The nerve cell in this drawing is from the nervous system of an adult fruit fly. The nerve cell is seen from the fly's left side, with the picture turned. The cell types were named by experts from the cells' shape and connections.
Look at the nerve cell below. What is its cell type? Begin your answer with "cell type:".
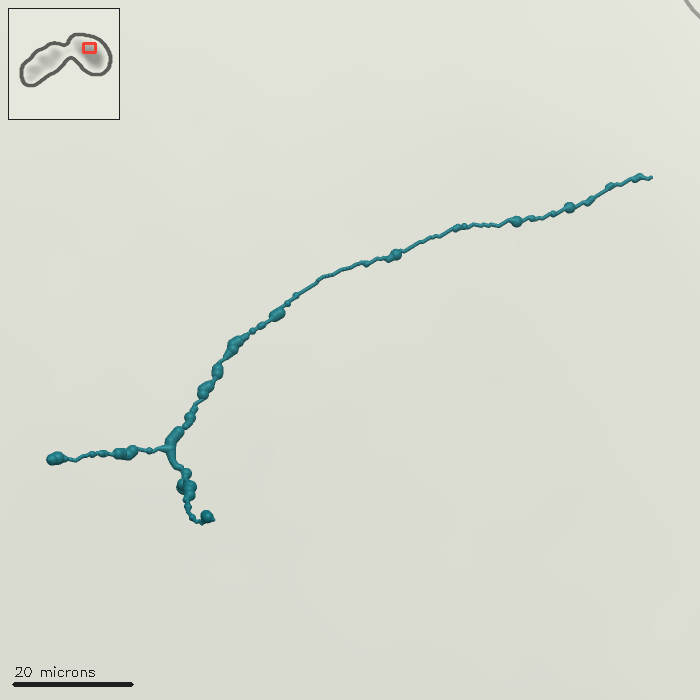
cell type: JO-ED1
